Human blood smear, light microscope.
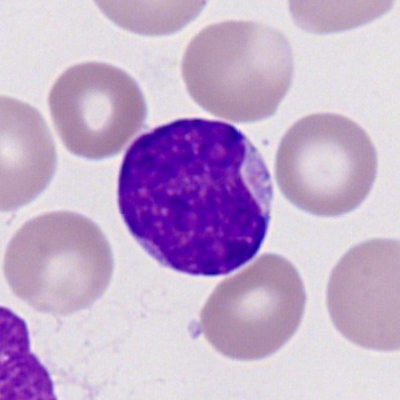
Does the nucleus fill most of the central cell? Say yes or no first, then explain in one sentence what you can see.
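Yes. Only a scant amount of cytoplasm is visible, mostly as a crescent on the right.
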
